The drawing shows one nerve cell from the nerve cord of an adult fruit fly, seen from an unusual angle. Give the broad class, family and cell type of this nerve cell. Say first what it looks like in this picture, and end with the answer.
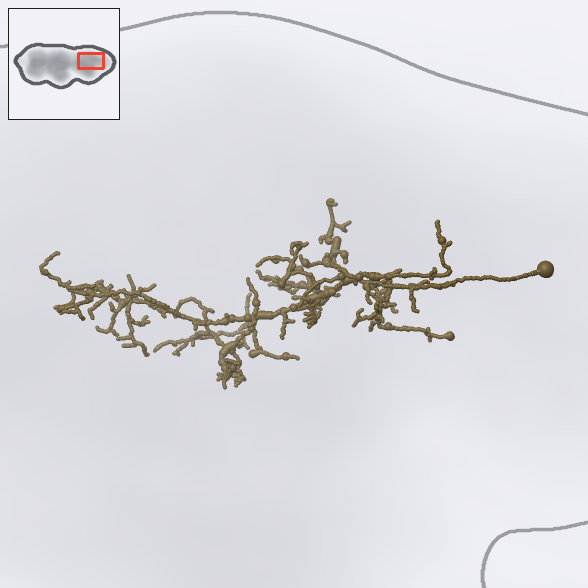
The picture shows dozens of branch ends. In this view it is more than twice as wide as it is tall. Its broad class is nerve-cord intrinsic neuron. Its family is hemilineage 20A.22A. The cell type is IN20A.22A054.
